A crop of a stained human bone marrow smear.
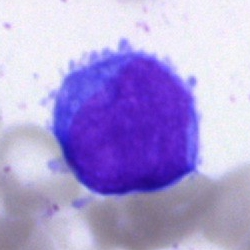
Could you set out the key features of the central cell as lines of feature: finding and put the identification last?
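Position: nucleus off to the right, wider rim of cytoplasm on the left
Chromatin: deeply stained but fairly even, no coarse clumps
Cytoplasm: blue, and scant next to the nucleus
Verdict: blast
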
